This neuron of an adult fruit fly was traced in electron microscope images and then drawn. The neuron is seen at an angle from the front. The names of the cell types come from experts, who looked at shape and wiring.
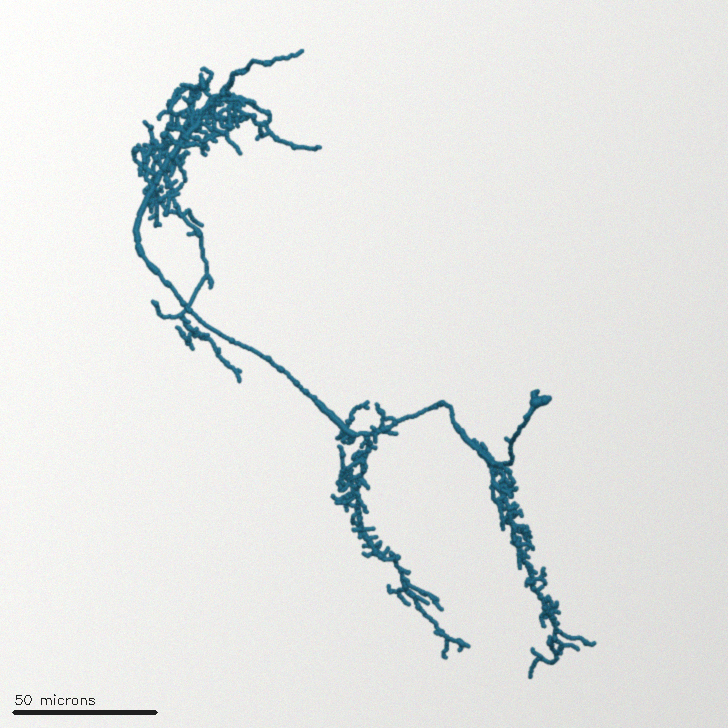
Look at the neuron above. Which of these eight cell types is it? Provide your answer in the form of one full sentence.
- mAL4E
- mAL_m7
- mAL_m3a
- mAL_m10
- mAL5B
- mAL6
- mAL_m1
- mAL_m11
It is mAL_m1 that this neuron is, by cell type.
